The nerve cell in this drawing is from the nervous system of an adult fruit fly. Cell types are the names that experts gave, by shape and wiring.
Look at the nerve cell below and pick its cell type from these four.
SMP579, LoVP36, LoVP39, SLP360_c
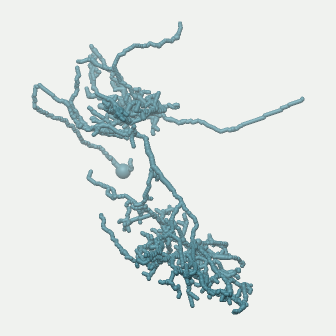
LoVP36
